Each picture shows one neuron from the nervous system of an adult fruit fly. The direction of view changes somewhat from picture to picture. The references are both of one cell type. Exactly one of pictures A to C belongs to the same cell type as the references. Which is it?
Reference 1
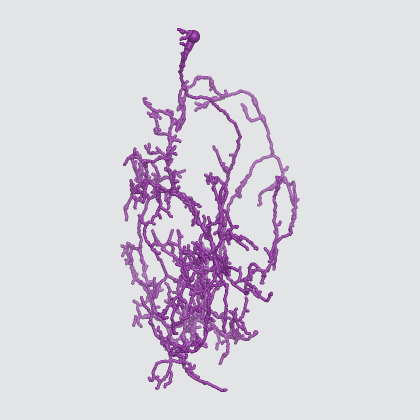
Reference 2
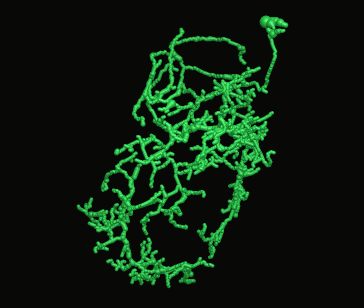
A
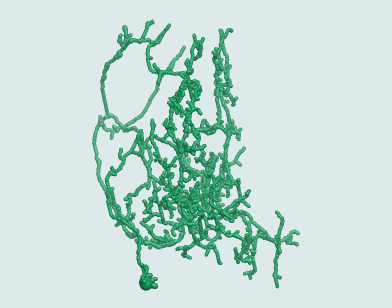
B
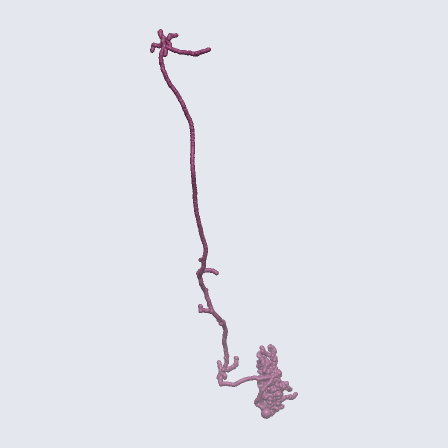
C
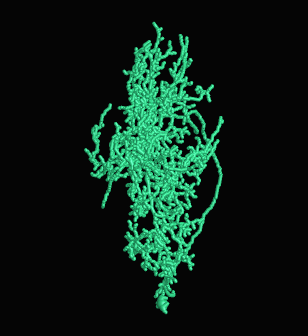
A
